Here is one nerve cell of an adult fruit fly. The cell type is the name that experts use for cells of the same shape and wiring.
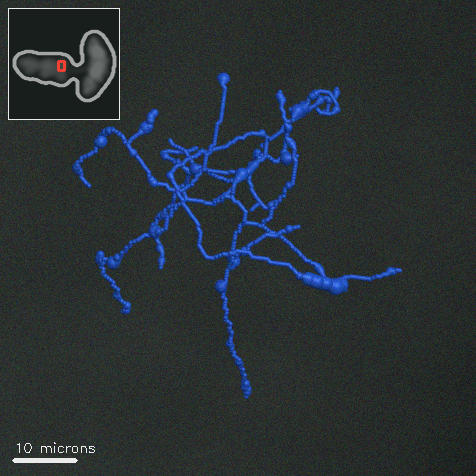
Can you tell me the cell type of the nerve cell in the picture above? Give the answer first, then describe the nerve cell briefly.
Its cell type is IN01B085. It is a nerve-cord intrinsic neuron. It lies in the nerve cord. From left to right in the picture it spans about 55 microns.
